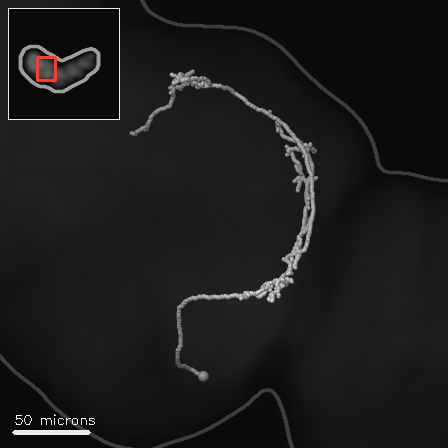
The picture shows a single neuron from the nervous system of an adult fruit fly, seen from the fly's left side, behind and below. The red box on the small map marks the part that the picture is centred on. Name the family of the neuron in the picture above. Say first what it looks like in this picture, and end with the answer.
The cell body can be seen at the bottom of the picture. From top to bottom in the picture it spans about 200 microns. Its broad class is central-brain intrinsic neuron. Its family is hemilineage WEDa2.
